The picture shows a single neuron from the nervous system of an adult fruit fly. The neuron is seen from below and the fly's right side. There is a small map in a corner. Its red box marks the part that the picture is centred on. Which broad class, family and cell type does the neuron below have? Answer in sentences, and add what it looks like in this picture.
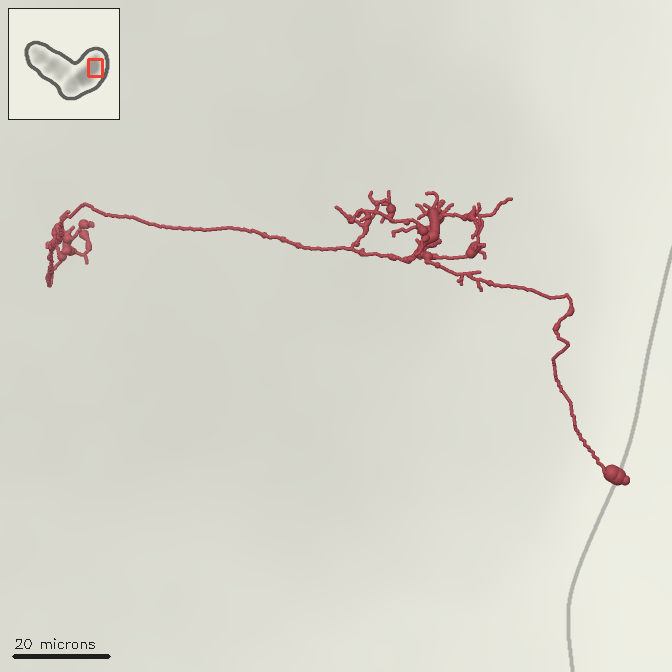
It is an optic-lobe intrinsic neuron. The family is Tm. The cell type is Tm5b. The cell body is at the lower right of the picture. By the scale bar it is about 120 microns wide in this view. The picture shows dozens of branch ends.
